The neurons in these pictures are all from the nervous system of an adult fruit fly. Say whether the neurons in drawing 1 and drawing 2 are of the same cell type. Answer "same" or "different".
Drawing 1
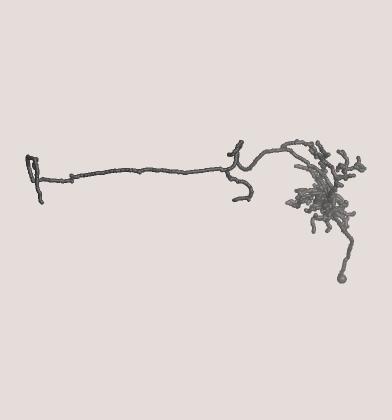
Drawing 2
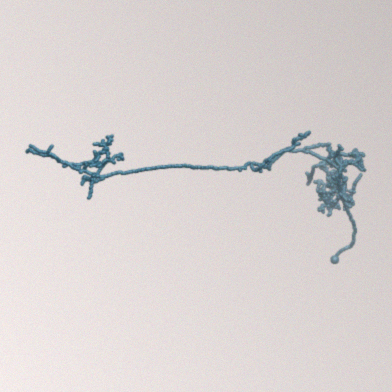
different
